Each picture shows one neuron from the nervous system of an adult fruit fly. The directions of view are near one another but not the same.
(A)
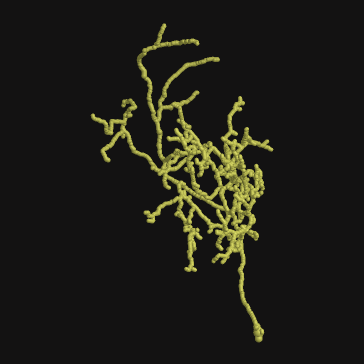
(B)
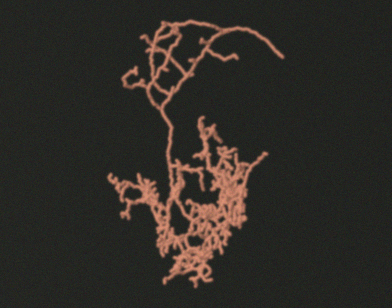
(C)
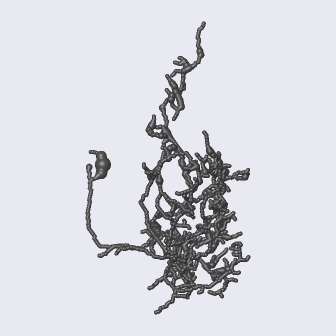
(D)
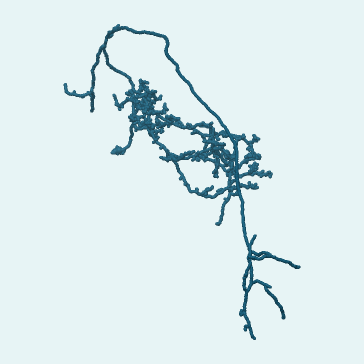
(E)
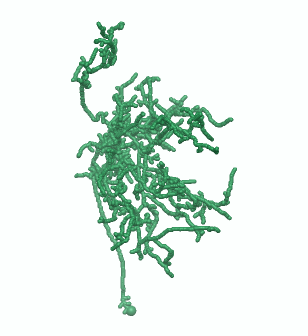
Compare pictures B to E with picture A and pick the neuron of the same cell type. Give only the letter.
B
